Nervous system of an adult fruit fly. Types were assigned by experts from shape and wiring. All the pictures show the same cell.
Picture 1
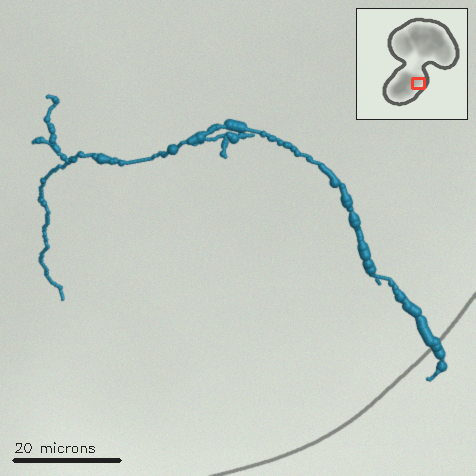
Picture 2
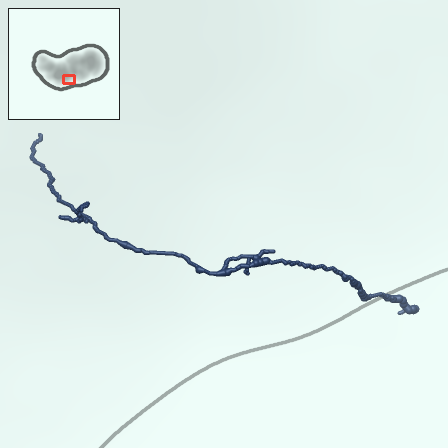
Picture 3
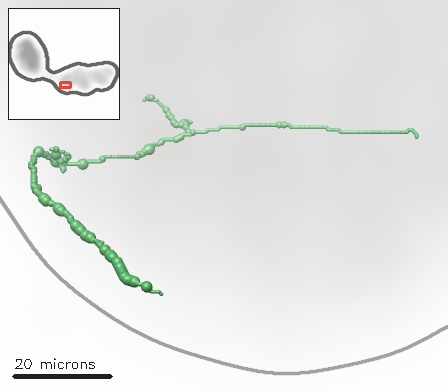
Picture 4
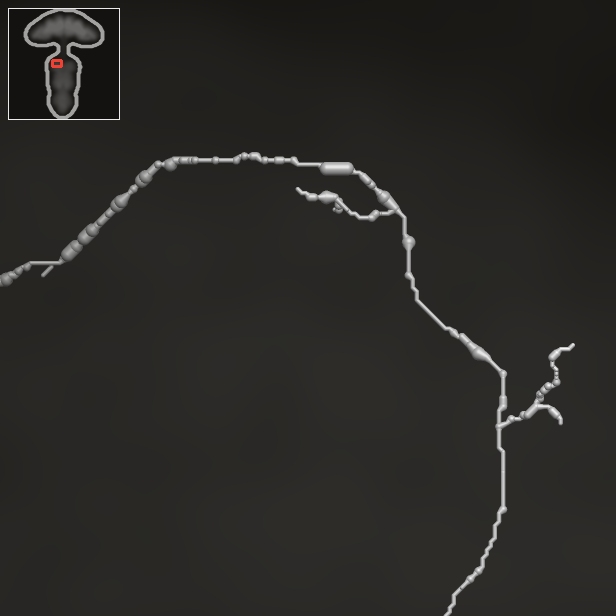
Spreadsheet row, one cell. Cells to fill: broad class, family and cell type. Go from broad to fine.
sensory neuron entering the nerve cord; class mechanosensory tactile; SNta41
